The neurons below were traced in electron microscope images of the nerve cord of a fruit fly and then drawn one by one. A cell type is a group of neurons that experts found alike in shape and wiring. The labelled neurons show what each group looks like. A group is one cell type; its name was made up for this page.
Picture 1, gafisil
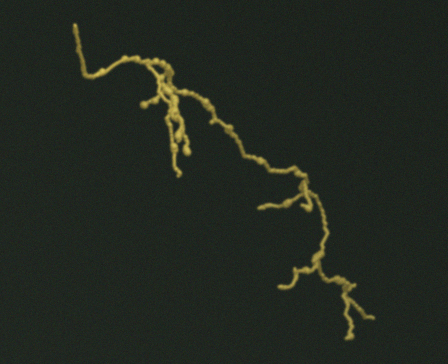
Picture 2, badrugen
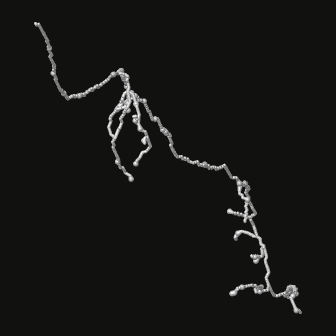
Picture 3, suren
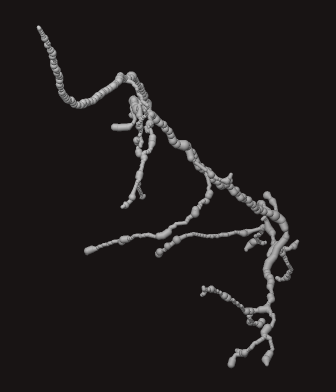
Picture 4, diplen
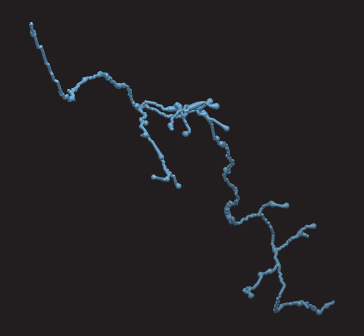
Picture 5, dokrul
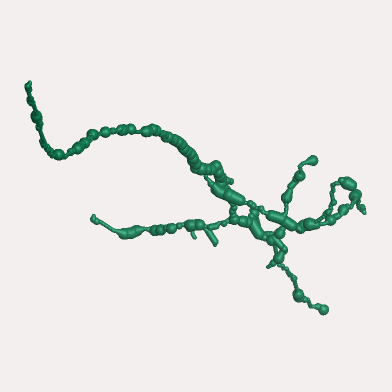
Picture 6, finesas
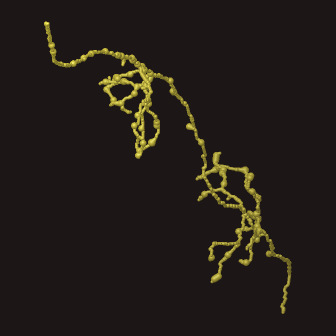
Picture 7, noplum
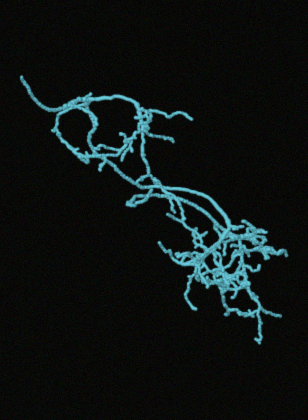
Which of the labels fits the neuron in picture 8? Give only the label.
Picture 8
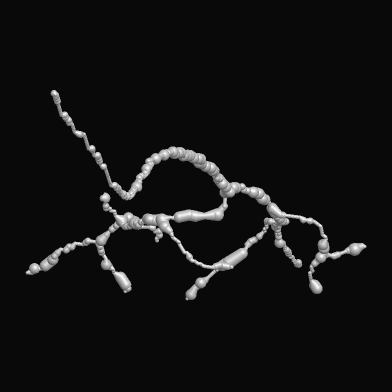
dokrul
